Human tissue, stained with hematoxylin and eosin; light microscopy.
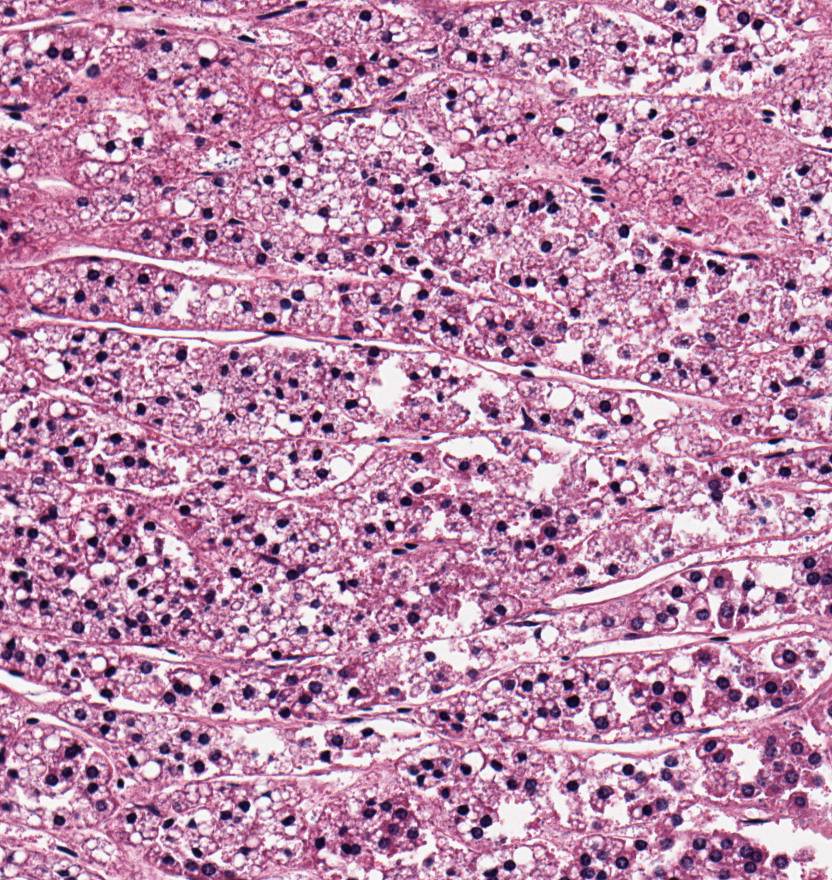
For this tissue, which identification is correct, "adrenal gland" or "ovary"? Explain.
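This is adrenal gland. Its cells form long, parallel cords running roughly horizontally across the whole field.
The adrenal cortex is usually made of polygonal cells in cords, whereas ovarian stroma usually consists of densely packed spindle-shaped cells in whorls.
These are cords, not whorls, separated only by thin septa with flattened, elongated nuclei.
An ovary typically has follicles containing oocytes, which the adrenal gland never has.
There are no follicles here, nor any gland lumens or tubules. Most cells also have pale, foamy cytoplasm filled with many small clear vacuoles.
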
